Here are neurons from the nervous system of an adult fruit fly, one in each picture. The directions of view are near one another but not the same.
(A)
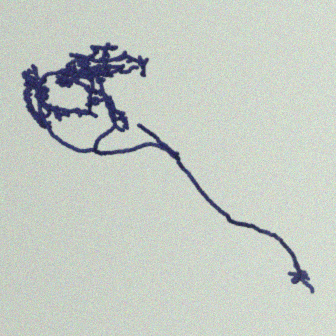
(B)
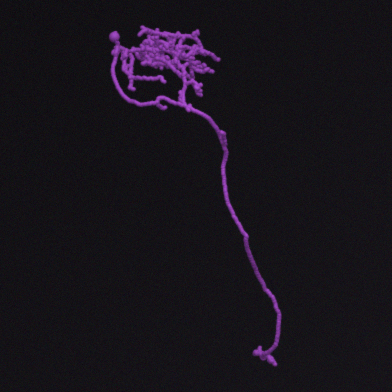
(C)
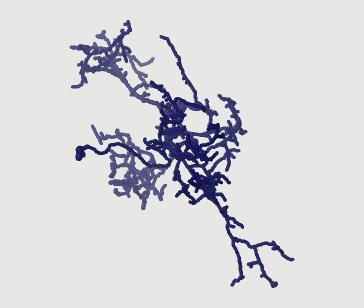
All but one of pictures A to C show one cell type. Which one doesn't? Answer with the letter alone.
C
